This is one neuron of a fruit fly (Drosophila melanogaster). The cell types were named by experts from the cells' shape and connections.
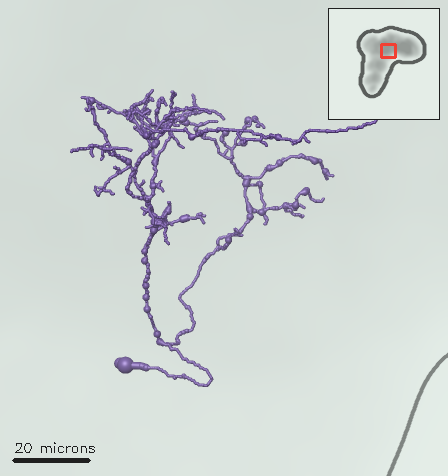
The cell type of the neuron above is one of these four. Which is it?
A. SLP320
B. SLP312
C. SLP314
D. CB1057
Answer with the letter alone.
B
